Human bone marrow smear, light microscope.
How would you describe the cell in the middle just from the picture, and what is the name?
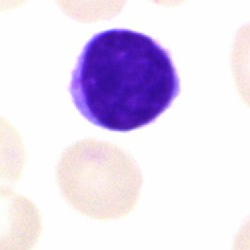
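First, the outline: round and smooth. Next, the chromatin, dense and dark purple throughout the nucleus. Then the cytoplasm, a thin pale blue crescent showing only on the left side, with no granules visible. Last, the name: lymphocyte.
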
